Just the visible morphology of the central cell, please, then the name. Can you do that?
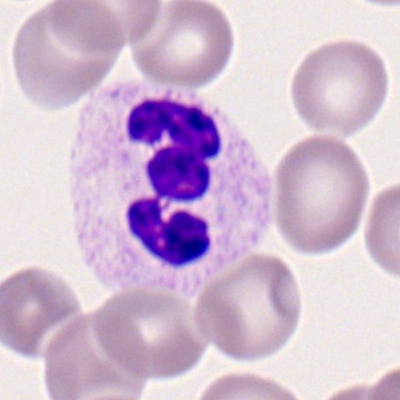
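Three separate nuclear lobes are stacked one above another, joined by thin strands of nuclear material. Abundant, pale pinkish-lilac cytoplasm holds fine, faint lilac granules scattered evenly throughout. Name: segmented neutrophil.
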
